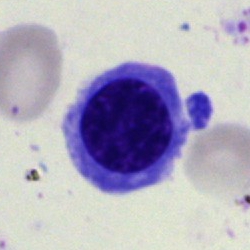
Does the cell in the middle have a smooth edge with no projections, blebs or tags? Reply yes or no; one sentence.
No, along its edge the cell is rough, not smooth.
